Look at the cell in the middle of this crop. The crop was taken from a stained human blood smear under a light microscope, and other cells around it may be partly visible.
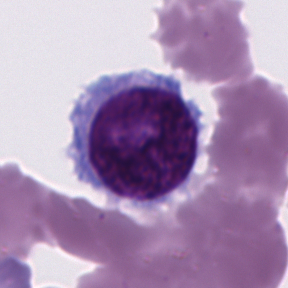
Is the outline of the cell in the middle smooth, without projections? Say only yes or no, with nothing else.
No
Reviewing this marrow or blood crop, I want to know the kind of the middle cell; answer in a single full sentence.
Classification of the middle cell gives a hairy cell.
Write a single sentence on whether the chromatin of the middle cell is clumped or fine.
What stands out is chromatin that is coarsely clumped.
